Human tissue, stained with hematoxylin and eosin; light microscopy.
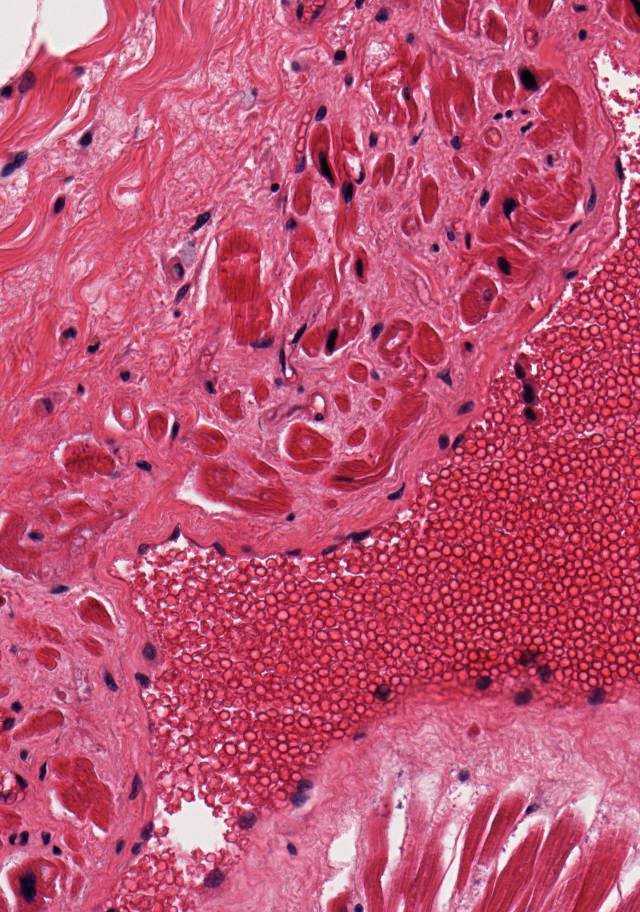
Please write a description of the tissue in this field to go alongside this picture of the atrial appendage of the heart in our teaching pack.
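Centre and right: a large space packed with red blood cells. Upper centre: deep red muscle fibres, mostly cut across, as small rounded and oval profiles. These profiles sit within a pale pink, loose fibrous stroma. Stromal nuclei small, dark, sparsely scattered.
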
